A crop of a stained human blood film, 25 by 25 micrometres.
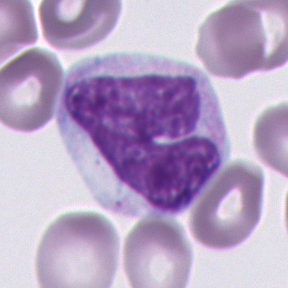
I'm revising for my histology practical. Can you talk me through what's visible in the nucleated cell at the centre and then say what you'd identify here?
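A smooth, roughly rounded outline without surface projections encloses the cell. A deep notch cuts into the nucleus from its right side. The pale greyish-blue cytoplasm forms a wider rim on the lower left than on the right. This is a band neutrophil.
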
